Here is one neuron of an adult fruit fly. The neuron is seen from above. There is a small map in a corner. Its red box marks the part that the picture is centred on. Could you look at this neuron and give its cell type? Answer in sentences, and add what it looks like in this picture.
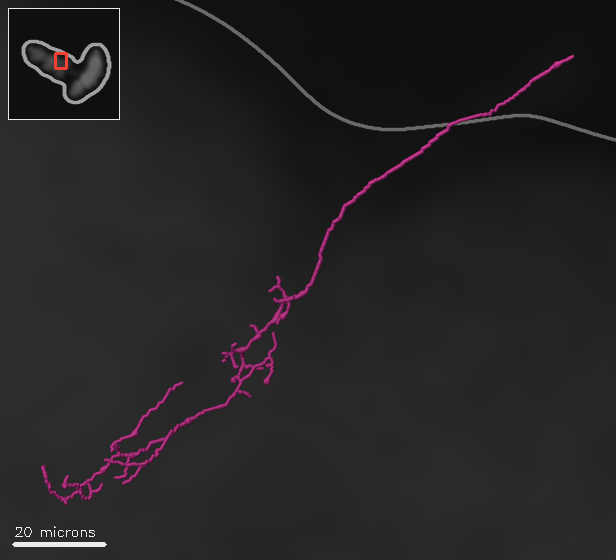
Its cell type is WG3. This is a sensory neuron entering the nerve cord. The drawing shows no cell body. By the scale bar it is about 120 microns wide in this view.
